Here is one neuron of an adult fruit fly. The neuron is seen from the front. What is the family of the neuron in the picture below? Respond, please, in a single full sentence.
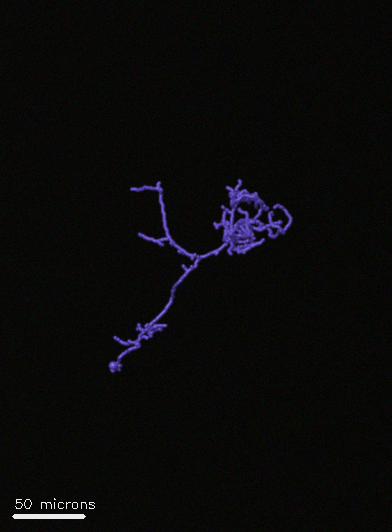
The neuron counts as part of family hemilineage 06B.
